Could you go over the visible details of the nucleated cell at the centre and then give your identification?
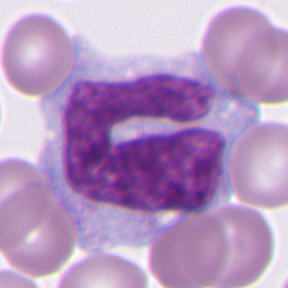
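The nucleus is bent into a C shape, with its gap opening toward the right. The cytoplasm is abundant and pale greyish-blue, showing only a fine, faint granularity and no clear vacuoles. This cell is a monocyte.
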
